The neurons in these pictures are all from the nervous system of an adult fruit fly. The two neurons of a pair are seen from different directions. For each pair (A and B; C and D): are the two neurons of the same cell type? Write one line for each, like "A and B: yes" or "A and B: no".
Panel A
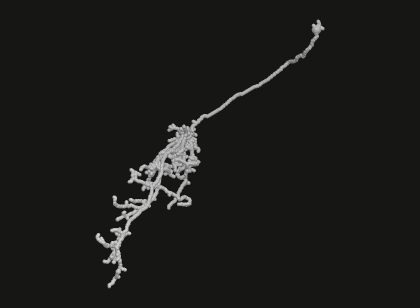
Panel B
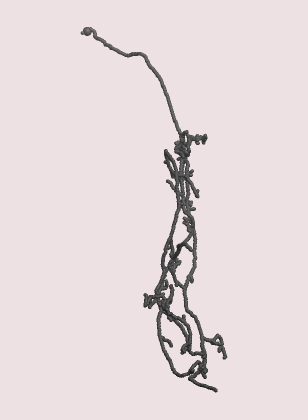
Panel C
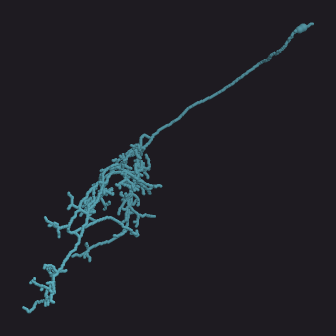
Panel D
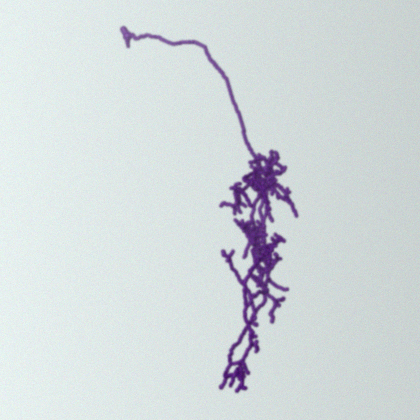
A and B: no
C and D: yes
